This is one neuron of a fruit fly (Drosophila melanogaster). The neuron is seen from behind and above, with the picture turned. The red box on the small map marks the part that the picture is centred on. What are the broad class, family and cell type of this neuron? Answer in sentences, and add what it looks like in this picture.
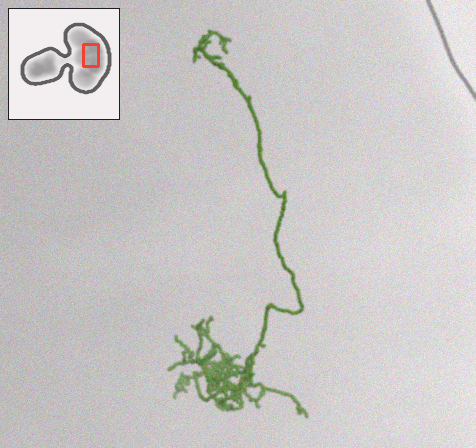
Its broad class is central-brain intrinsic neuron. The family is hemilineage ALv2. It is of cell type CB4083. The cell body is at the bottom of the picture. In this view it is more than twice as tall as it is wide.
